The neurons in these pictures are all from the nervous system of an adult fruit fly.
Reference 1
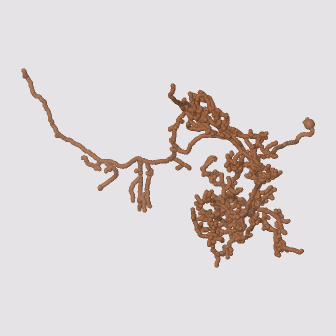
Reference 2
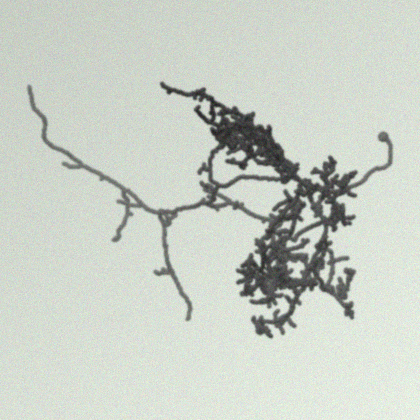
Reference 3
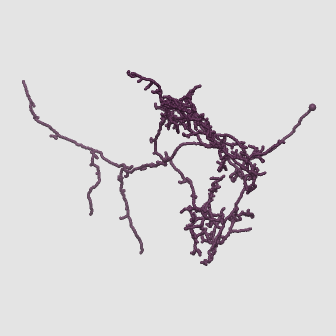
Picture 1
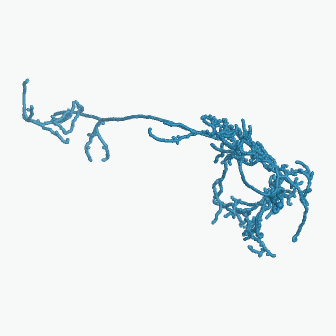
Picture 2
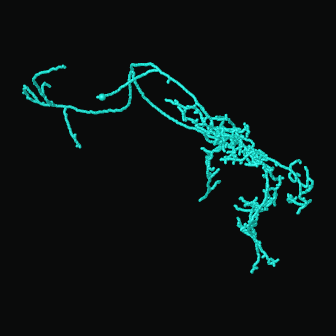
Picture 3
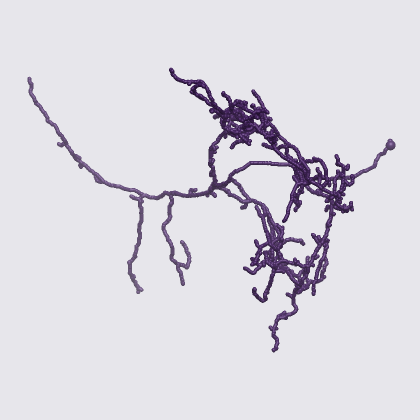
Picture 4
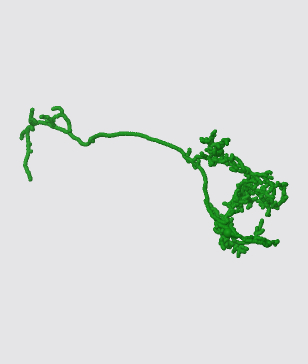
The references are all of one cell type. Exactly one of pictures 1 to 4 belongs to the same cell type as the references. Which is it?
3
